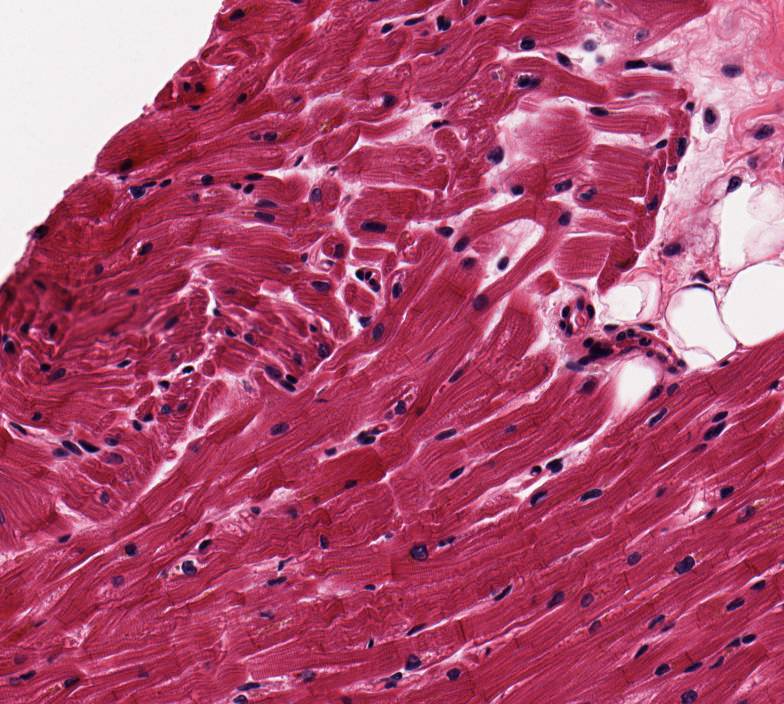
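Left ventricle of the heart, human, stained with haematoxylin and eosin. Look first at the nuclei: each muscle fibre carries oval ones placed centrally within it. Fine cross-striations run across the pink cytoplasm. Notice, too, that the fibres branch and join one another instead of running as separate parallel strands. In the lower half, thin dark transverse lines, consistent with intercalated discs, cross the fibres at intervals.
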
